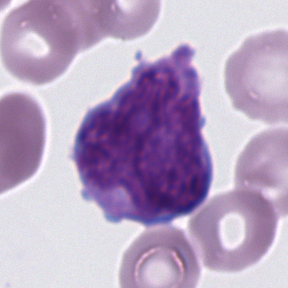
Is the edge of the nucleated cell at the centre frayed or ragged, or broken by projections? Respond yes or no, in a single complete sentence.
Yes, the cell's outline is ragged or frayed, or carries projections, blebs or tags.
